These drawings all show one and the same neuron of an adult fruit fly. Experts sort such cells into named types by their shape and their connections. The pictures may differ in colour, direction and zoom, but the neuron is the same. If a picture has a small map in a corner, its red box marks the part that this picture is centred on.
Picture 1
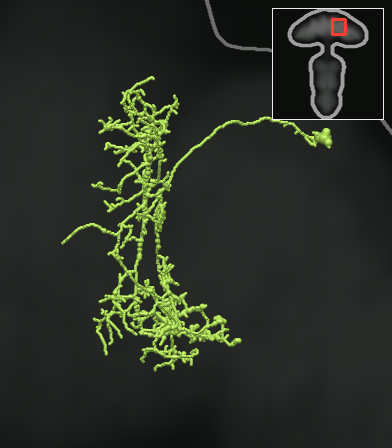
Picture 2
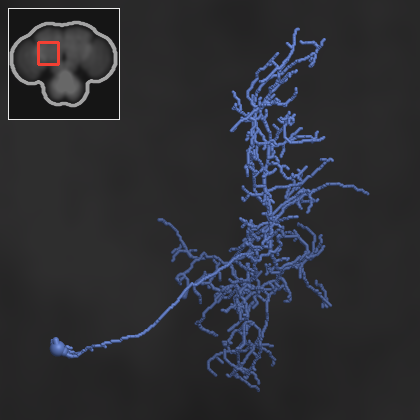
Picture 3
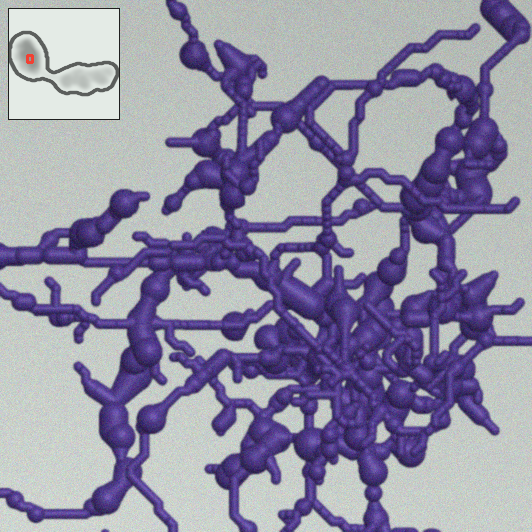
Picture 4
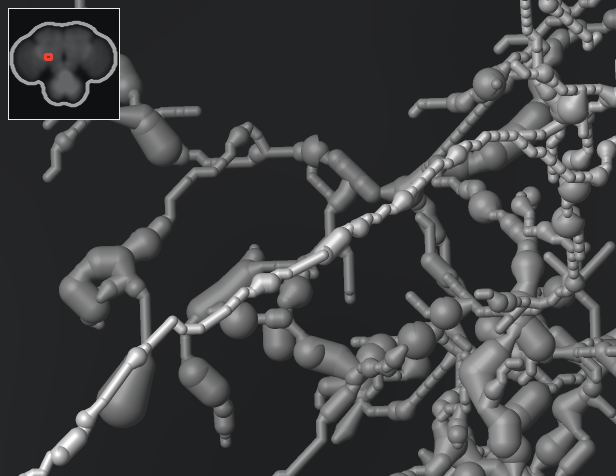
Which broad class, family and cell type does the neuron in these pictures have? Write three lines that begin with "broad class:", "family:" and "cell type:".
broad class: central-brain intrinsic neuron
family: hemilineage LALa1_posterior
cell type: WEDPN16_d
